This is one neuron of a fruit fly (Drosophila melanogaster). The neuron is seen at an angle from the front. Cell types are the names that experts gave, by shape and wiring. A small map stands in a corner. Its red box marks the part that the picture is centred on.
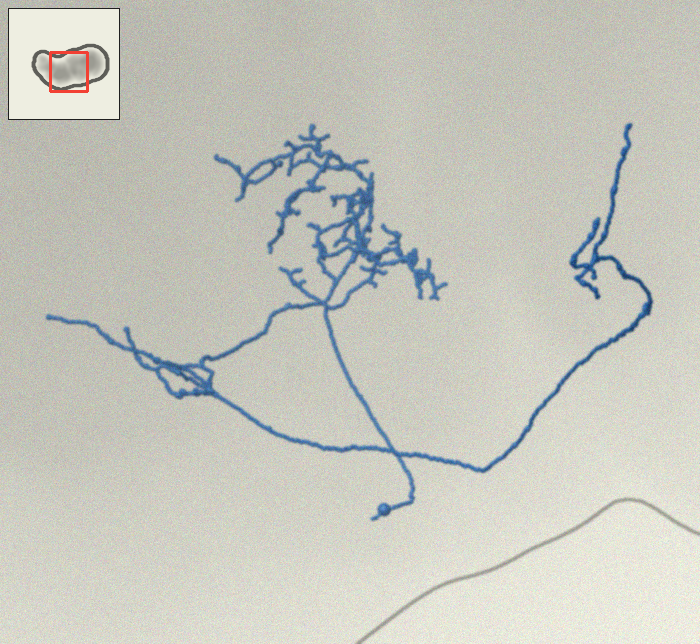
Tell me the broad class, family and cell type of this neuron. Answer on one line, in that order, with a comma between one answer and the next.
ascending neuron, hemilineage 07B, AN07B071_d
